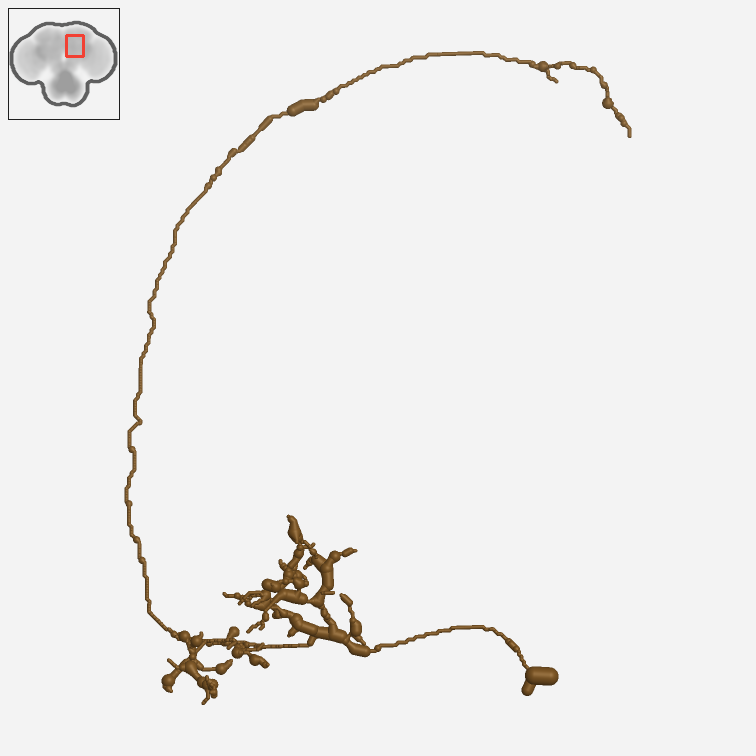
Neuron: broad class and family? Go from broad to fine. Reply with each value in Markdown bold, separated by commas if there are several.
**central-brain intrinsic neuron**, **hemilineage ALl1_ventral**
